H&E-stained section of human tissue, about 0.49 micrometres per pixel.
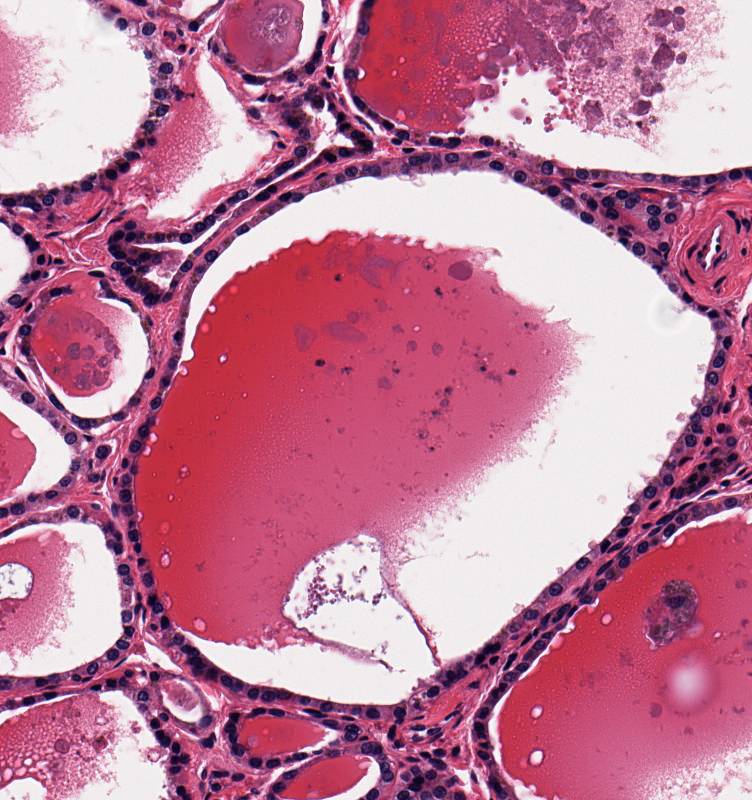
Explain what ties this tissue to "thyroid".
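This is thyroid.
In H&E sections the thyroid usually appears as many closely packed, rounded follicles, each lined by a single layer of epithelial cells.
Both hold here: closely packed rounded follicles of varying size fill the field, and each is lined by a single layer of flattened to low cuboidal cells with small dark round nuclei. Small round clear vacuoles dot the edge of the colloid in several follicles, notably at lower right. Thin strands of pink fibrous stroma, not broad bands, separate the follicles.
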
